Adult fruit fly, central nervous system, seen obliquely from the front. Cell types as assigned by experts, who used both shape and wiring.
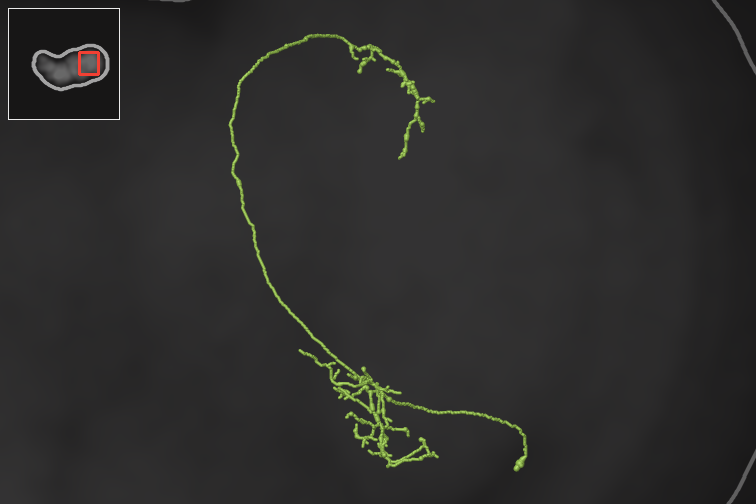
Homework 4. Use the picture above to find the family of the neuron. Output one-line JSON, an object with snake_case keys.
{"family": "hemilineage ALlv1"}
